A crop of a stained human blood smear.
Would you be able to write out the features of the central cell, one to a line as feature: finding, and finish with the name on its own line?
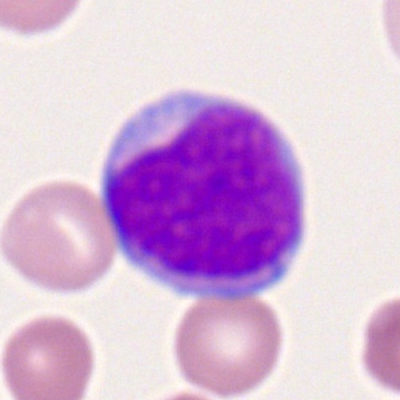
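Outline: round and smooth
Nucleus: fills most of the cell
Cytoplasm: thin rim, widest at upper left
Cytoplasm colour: pale blue
Name: myeloblast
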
